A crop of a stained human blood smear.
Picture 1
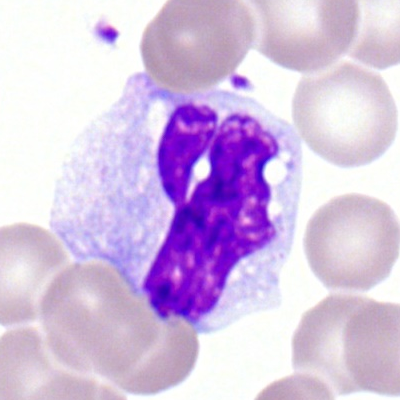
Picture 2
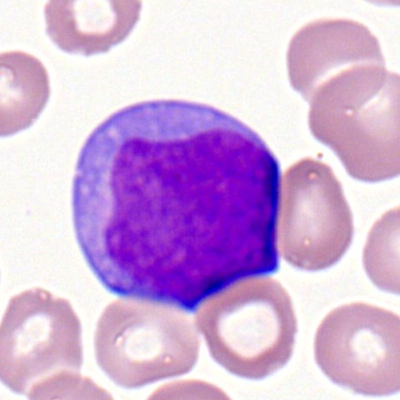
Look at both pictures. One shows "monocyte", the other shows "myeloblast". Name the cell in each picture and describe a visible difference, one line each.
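Picture 1: monocyte. Several small clear round vacuoles lie against the nucleus.
Picture 2: myeloblast. No vacuoles are visible in the cytoplasm.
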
